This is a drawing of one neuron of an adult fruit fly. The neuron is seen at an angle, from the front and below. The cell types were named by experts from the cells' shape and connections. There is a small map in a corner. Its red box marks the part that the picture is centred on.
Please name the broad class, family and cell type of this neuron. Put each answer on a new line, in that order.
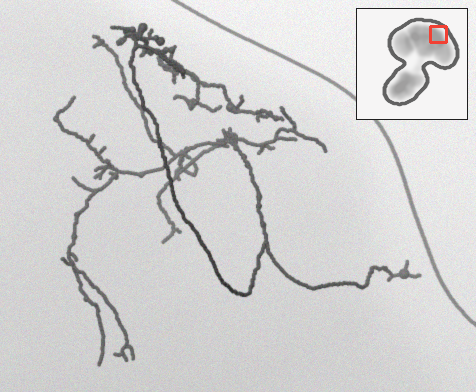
central-brain intrinsic neuron
hemilineage SLPal1
SLP028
